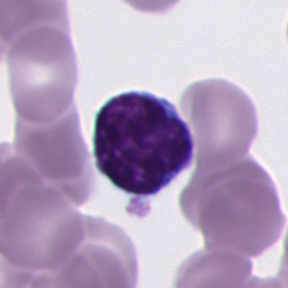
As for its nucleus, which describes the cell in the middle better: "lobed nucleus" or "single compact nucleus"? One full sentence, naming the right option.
It is a single compact round, oval or kidney-shaped nucleus that the cell has.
